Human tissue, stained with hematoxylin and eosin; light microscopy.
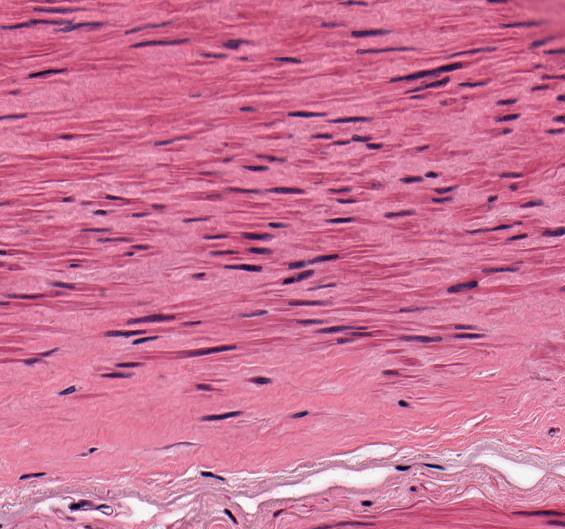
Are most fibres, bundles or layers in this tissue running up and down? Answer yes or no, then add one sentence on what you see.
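No. Nearly the whole field is dense pink fibrous tissue whose fibres run roughly horizontally across the picture.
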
